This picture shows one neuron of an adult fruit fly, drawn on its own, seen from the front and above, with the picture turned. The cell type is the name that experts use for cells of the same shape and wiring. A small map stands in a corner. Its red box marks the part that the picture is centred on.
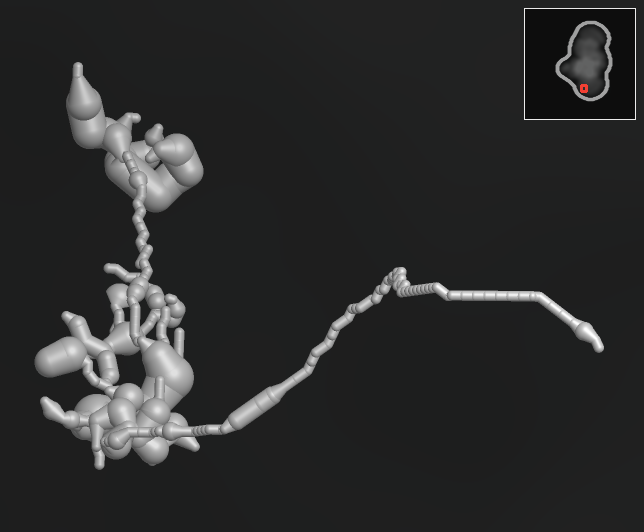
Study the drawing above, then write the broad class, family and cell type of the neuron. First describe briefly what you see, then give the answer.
In this view it is wider than it is tall. This is an optic-lobe intrinsic neuron. The family is L. It is of cell type L5.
